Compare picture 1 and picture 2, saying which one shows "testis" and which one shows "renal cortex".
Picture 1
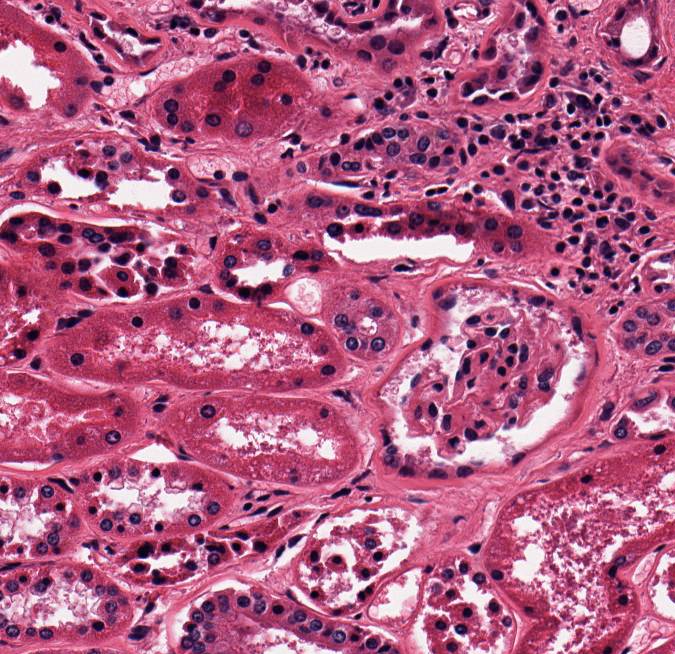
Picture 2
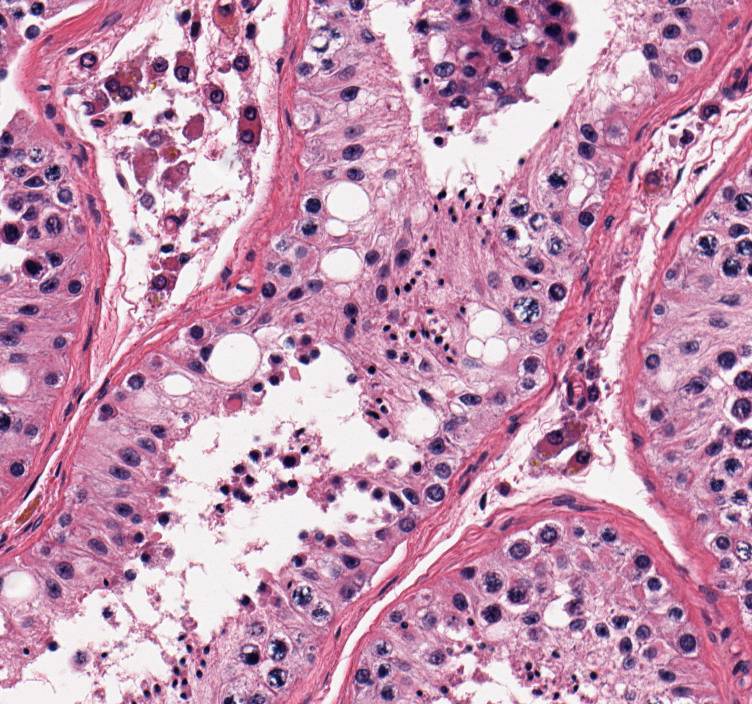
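Picture 1 shows renal cortex, picture 2 testis. In picture 1, closely packed tubules cut across and obliquely fill most of the field, with one rounded corpuscle just right of centre. Their cuboidal lining cells have abundant pink granular cytoplasm and round nuclei; many lumens hold pale, bubbly, flocculent material. In picture 2, each tubule has a wavy, layered pink fibrous wall with flat, spindle-shaped nuclei and a lining of germ cells several layers deep. At upper left, Leydig cells with abundant pink cytoplasm, some holding brown granular pigment, lie between the tubules.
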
